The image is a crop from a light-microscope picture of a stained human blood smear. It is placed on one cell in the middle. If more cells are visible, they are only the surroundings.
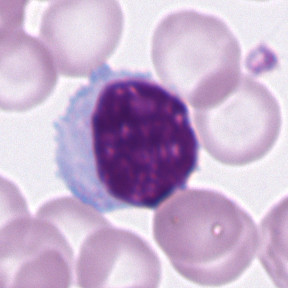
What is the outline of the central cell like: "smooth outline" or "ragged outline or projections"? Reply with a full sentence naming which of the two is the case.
In outline, this cell is rough rather than smooth and even.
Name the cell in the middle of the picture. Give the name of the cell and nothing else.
lymphocyte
